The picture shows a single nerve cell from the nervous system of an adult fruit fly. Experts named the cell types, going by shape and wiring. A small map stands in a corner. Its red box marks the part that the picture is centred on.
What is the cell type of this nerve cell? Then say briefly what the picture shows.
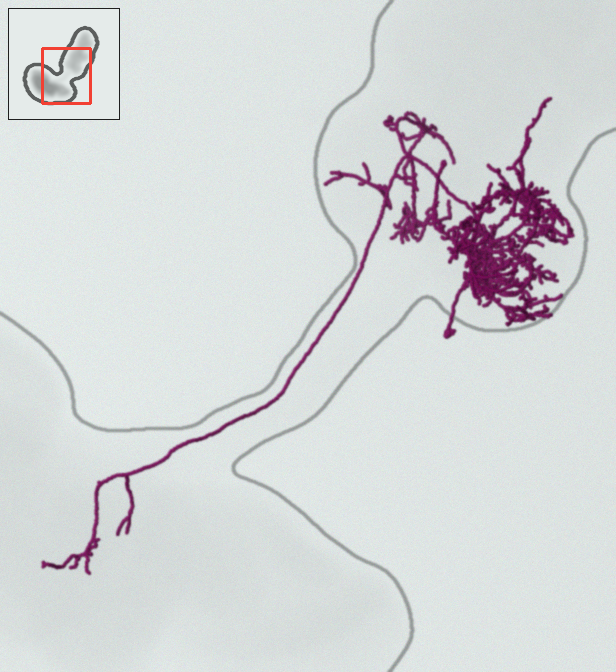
The cell type is AN07B015. Its broad class is ascending neuron. It reaches both the brain and the nerve cord, passing through the neck. The cell body can be seen on the right of the picture. The picture shows dozens of branch ends.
